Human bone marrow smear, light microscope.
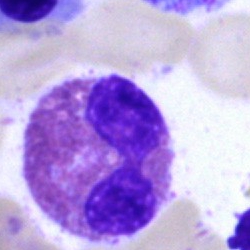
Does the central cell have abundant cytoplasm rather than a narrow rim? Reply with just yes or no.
Yes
